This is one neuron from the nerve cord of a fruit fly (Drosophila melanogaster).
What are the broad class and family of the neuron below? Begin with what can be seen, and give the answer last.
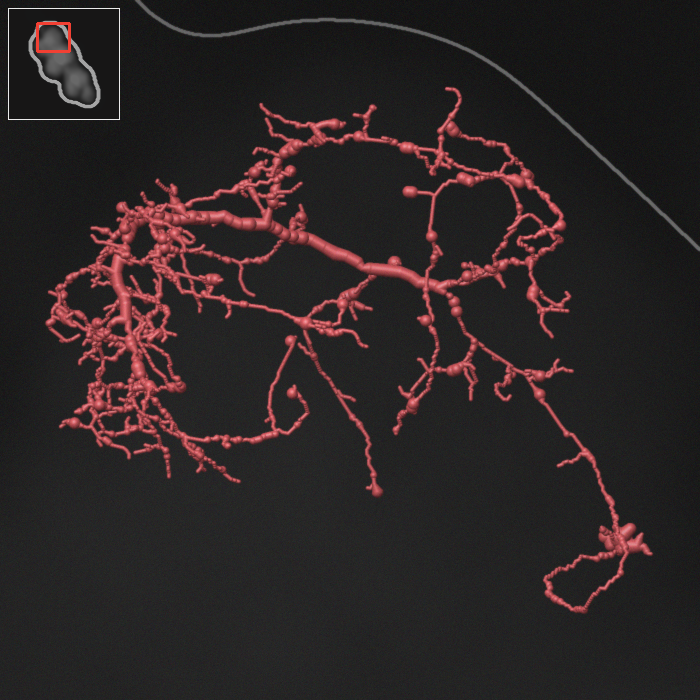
In this view it is about as wide as it is tall. This is a nerve-cord intrinsic neuron. The family is hemilineage 03A.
